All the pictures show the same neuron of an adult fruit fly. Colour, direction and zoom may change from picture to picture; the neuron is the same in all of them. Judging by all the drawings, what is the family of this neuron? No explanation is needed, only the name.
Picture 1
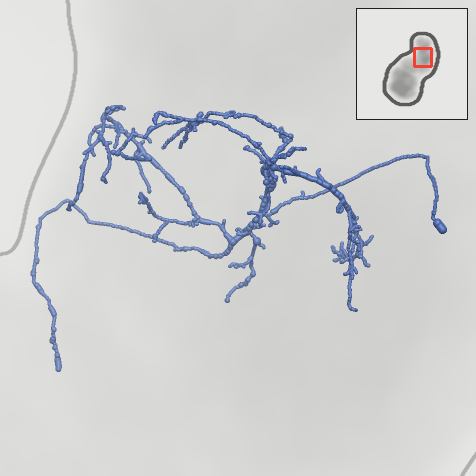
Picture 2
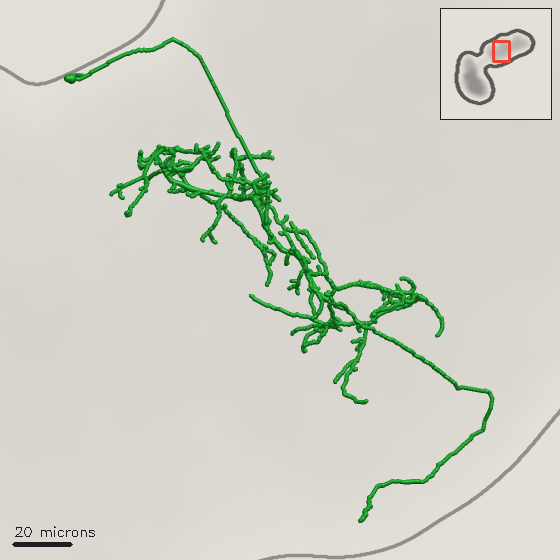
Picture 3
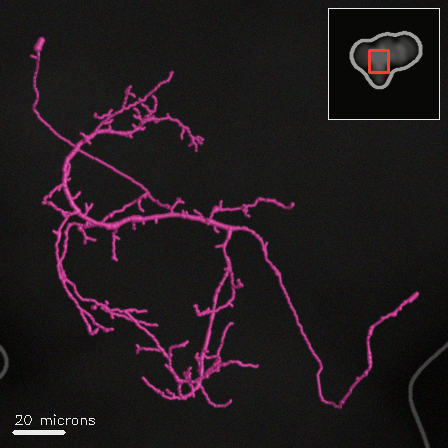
hemilineage 08B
